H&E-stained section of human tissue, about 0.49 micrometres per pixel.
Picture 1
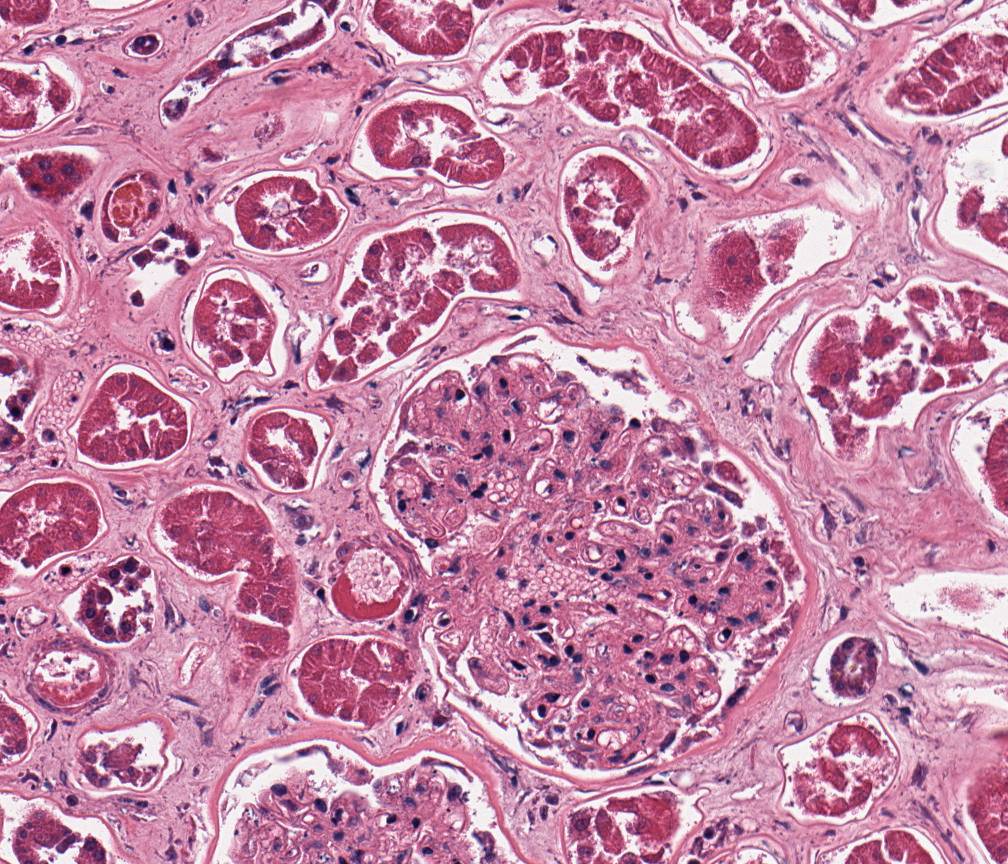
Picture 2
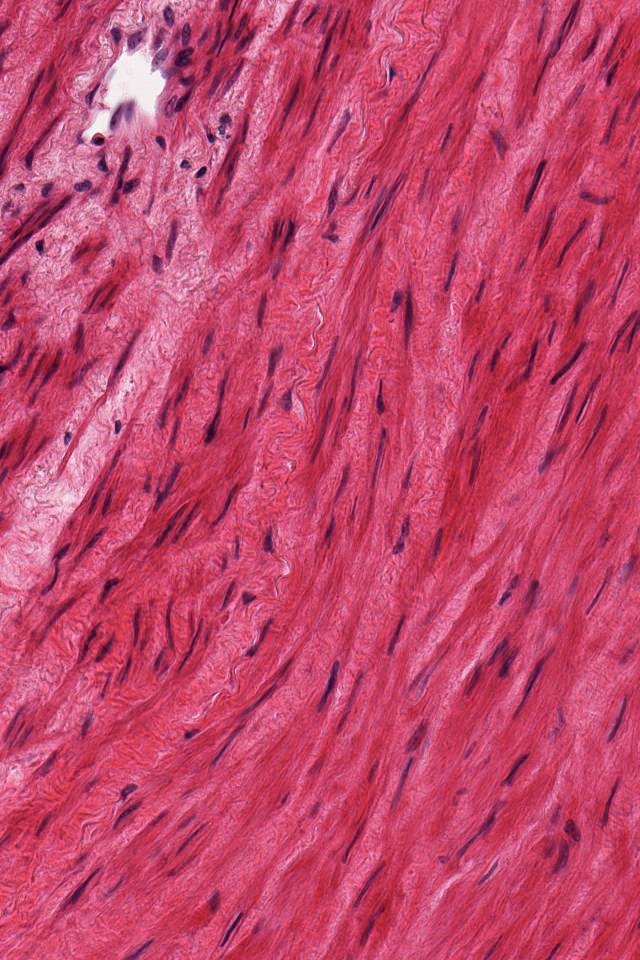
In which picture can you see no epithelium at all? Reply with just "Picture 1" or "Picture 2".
Picture 2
